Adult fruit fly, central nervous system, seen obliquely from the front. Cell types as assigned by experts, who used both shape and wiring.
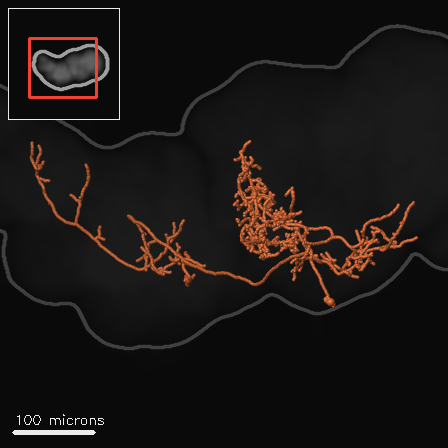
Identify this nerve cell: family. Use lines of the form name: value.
family: hemilineage MX3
